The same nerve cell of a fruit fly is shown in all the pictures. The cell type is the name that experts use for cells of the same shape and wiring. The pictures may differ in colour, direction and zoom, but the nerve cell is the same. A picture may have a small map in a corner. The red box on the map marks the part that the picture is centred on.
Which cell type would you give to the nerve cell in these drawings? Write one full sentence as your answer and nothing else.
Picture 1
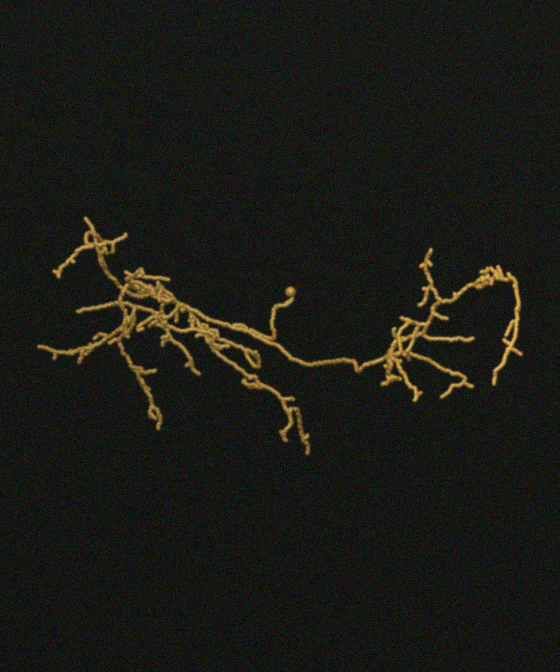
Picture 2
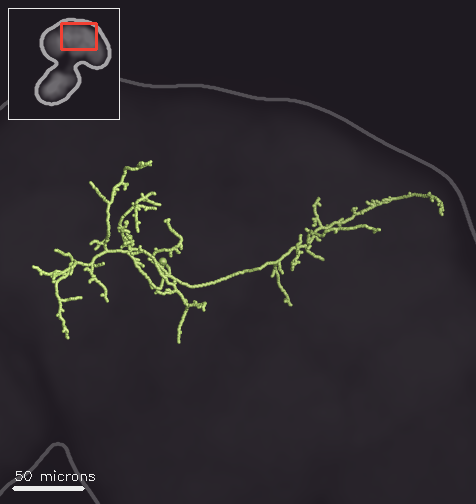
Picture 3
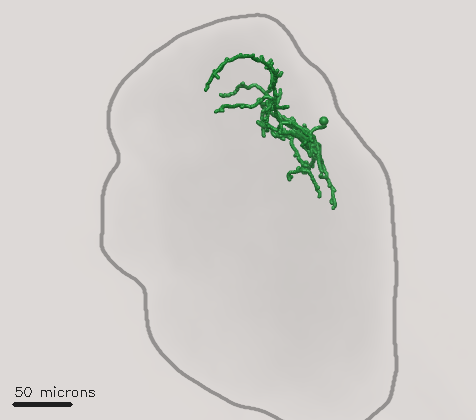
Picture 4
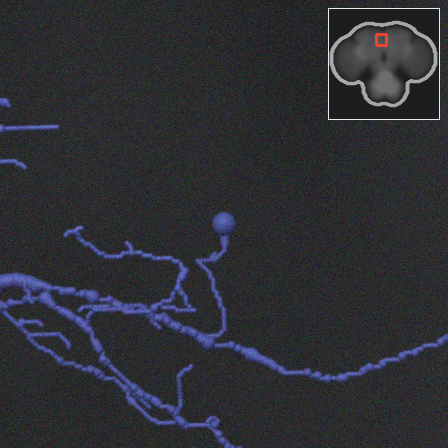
The cell type this nerve cell represents is CB3074.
